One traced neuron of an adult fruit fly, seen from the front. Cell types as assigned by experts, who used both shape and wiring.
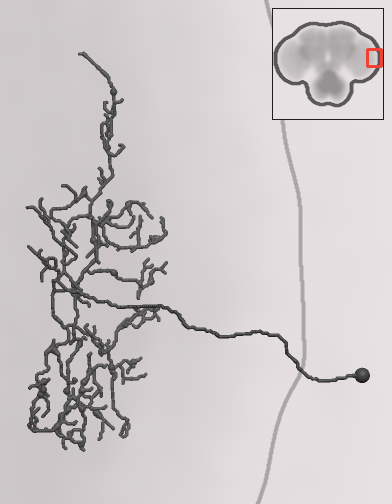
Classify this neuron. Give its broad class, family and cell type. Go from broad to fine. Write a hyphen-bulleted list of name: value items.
- broad class: optic-lobe intrinsic neuron
- family: Cm
- cell type: Cm16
